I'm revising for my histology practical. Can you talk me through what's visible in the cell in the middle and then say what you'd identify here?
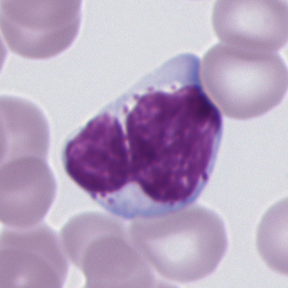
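Notice the angular outline, roughly triangular with rounded corners. Here, a narrow pale cleft splits the nucleus into two side-by-side lobes. Its chromatin is dark purple and coarsely clumped. Look for a few small reddish-purple granules scattered in the cytoplasm. This is a large granular lymphocyte.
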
